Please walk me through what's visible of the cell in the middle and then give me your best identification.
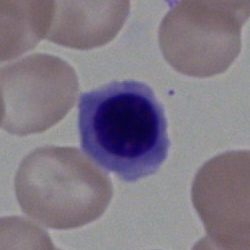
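Hmm, the outline is irregular, and the edge looks slightly ragged. The cytoplasm is pale blue-violet, and I can't make out any granules in it. Just off its upper right sits a tiny purple dot. It is an erythroblast.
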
